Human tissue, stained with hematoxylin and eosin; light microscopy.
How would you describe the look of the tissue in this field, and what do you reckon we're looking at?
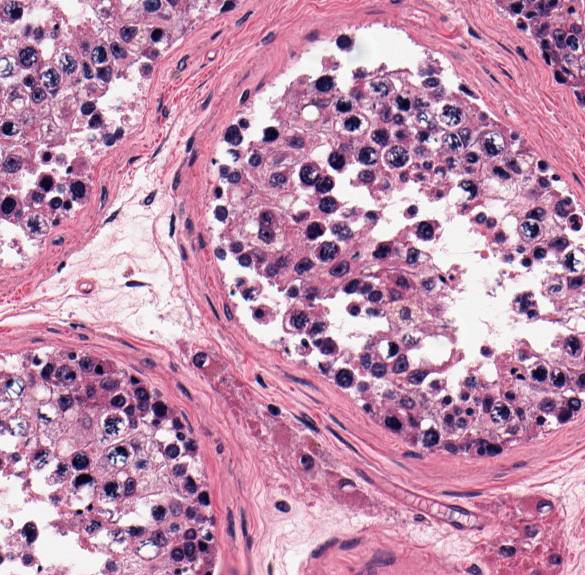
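Several rounded tubular cross-sections form the field; the largest fills the upper right and centre. Wall nuclei are flattened, elongated and parallel to the tubule outline. Larger round nuclei with coarse, clumped chromatin lie scattered in the large tubule. At the left middle, pale, loose, wispy tissue with few cells lies between tubules. This is testis.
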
